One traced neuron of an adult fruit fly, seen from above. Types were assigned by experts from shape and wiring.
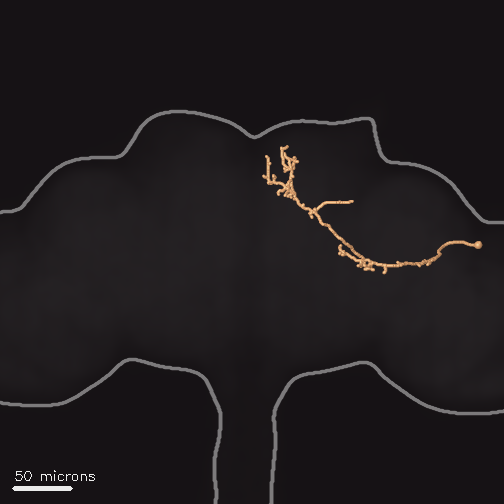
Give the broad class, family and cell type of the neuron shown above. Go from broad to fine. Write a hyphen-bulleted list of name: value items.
- broad class: central-brain intrinsic neuron
- family: hemilineage SIPa1_ventral
- cell type: CB4194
